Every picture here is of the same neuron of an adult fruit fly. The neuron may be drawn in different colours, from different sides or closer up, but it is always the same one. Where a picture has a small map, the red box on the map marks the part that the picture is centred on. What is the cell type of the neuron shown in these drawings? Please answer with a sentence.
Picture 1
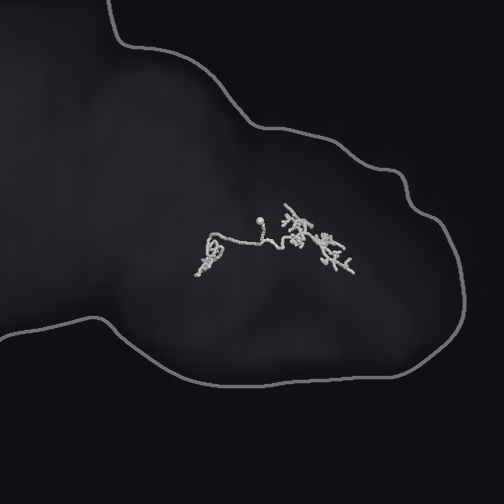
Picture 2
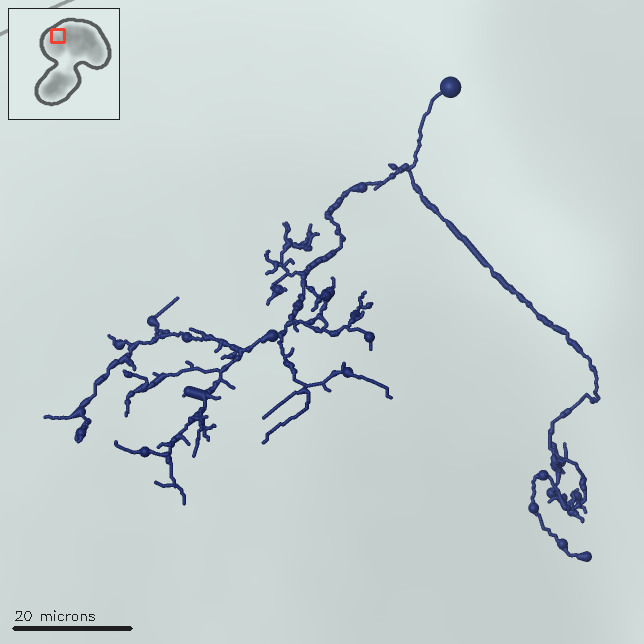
The cell type is MeLo5.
